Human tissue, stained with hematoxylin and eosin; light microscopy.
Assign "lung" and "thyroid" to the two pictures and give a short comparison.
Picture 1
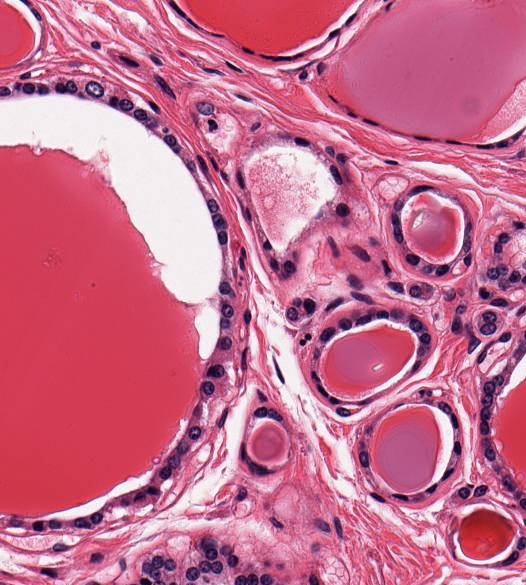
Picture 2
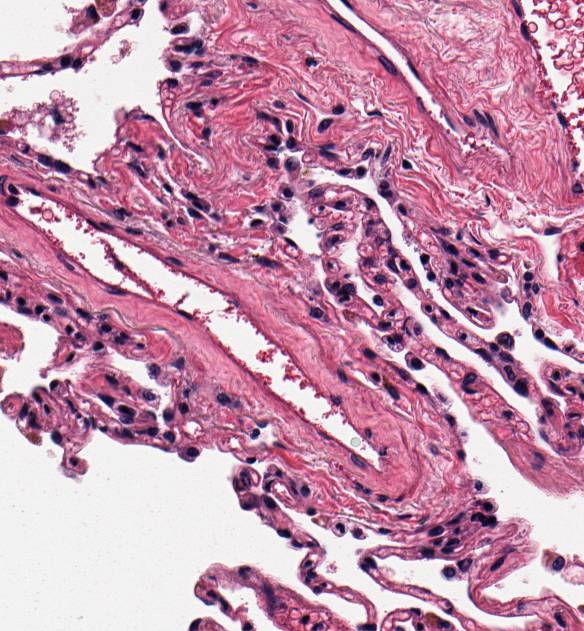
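Picture 1: thyroid. Picture 2: lung. Thyroid: closed, rounded follicles of very unequal size; the largest fills most of the left side. Small follicles cluster in the centre and lower right. Lining: single layer of flattened to low cuboidal cells, small round dark-staining nuclei set in a ring around each lumen. Lung: broad bands of collagen with sparse, spindle-shaped nuclei. At the bottom the tissue thins to narrow, delicate walls only a few cells thick, outlining open spaces. Large empty white spaces at the left edge and lower left. No glands.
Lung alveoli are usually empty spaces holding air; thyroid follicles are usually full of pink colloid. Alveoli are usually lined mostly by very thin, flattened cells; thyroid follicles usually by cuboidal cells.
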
